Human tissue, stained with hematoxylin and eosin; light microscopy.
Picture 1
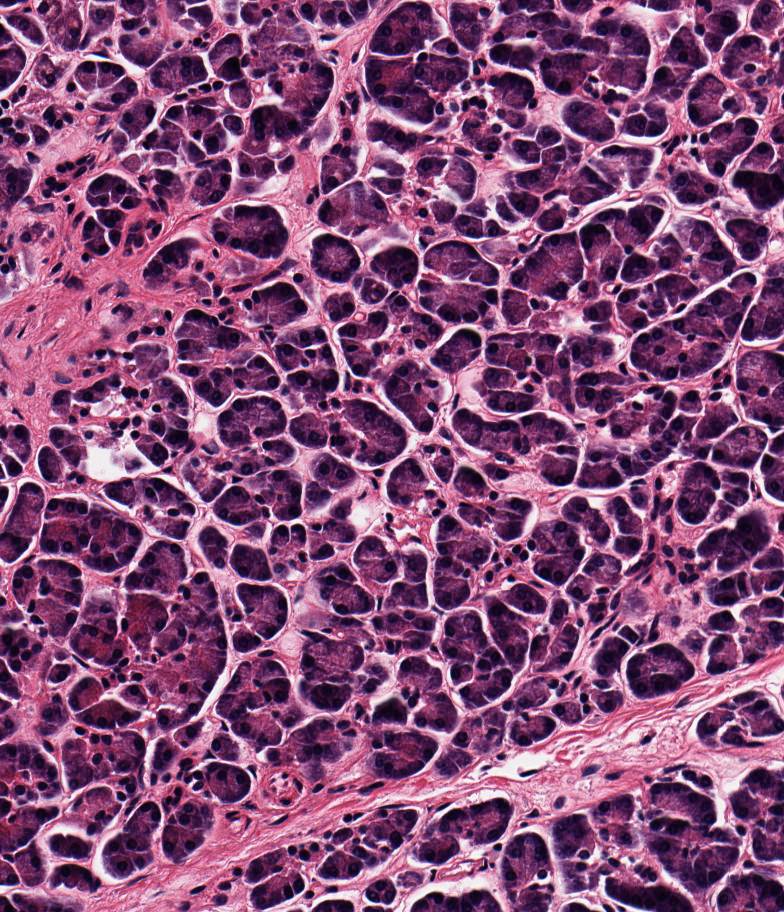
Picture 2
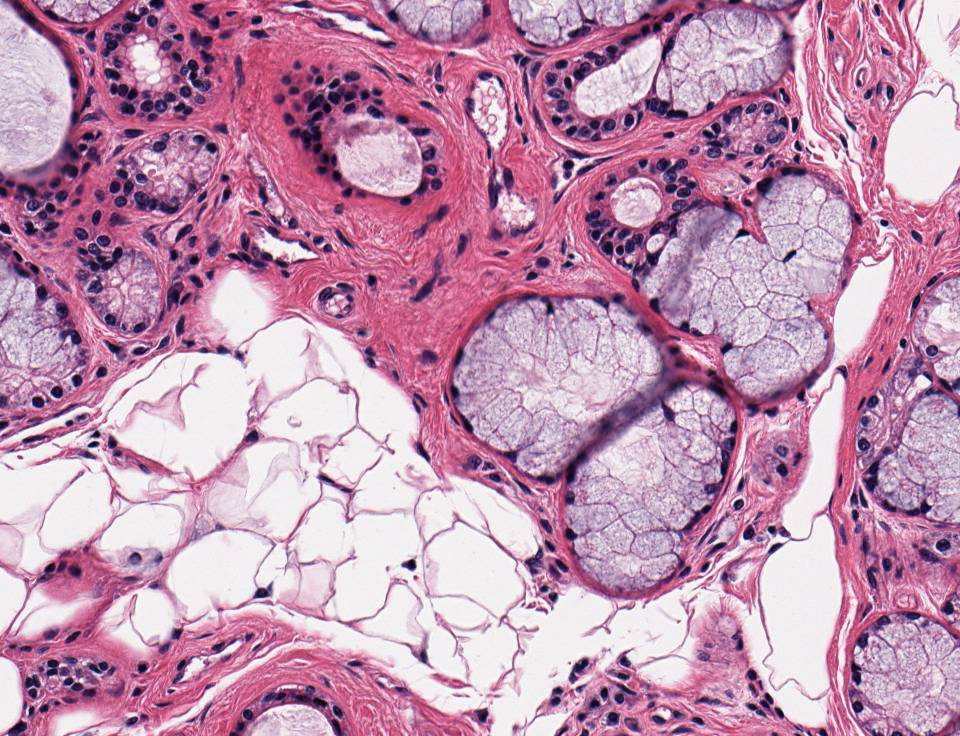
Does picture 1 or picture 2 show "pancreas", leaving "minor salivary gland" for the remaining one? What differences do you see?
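Picture 1's the pancreas; the minor salivary gland is picture 2. In the pancreas the field is packed with small rounded acini grouped into lobules, and a band of pink fibrous connective tissue cuts diagonally across the lower right between lobules. Its acinar cells are pyramidal, with round dark nuclei toward the base. The cytoplasm is deep purple, with pinker granular areas toward the centre of the acini. In picture 2, the centre and right are taken up by large rounded mucous acini full of pale grey-blue, finely reticulated cytoplasm, their small dark nuclei flattened against the outer edge. Up in the upper part there are smaller units with crowded round dark nuclei around small lumina, and a cluster of empty polygonal fat cells with thin walls sits at lower left.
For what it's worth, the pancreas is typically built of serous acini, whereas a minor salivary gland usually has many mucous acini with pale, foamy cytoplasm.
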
